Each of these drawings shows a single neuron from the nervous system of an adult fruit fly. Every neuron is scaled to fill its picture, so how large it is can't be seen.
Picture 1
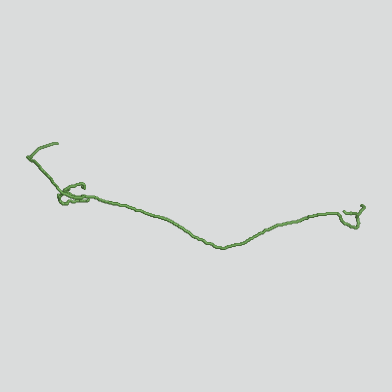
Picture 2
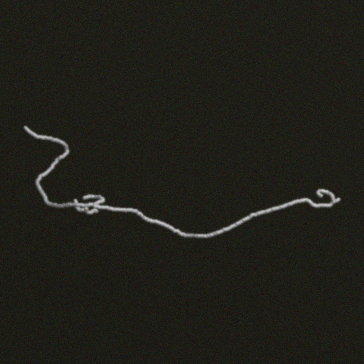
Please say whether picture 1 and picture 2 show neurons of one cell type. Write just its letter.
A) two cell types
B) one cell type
B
